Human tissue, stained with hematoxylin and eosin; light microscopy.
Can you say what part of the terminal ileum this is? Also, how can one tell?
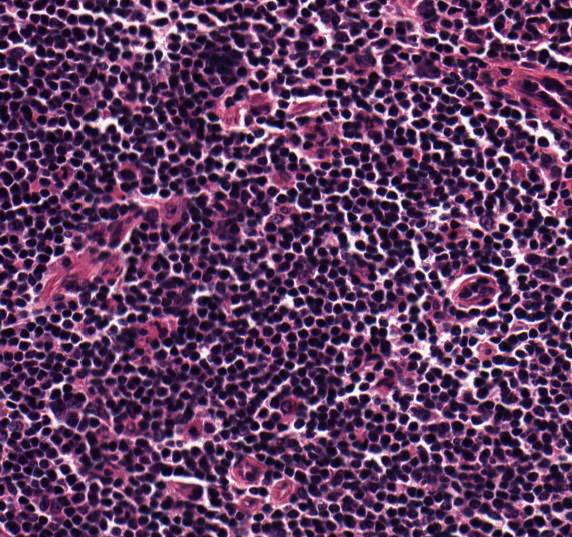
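Lymphoid tissue fills this field. Densely packed small round cells occupy almost all of it, most of them lymphocytes with small round dark-staining nuclei and scant cytoplasm. No epithelium is seen anywhere, and a band of pink fibrous tissue runs through the top right corner.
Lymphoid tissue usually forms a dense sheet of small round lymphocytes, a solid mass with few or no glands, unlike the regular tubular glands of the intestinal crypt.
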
